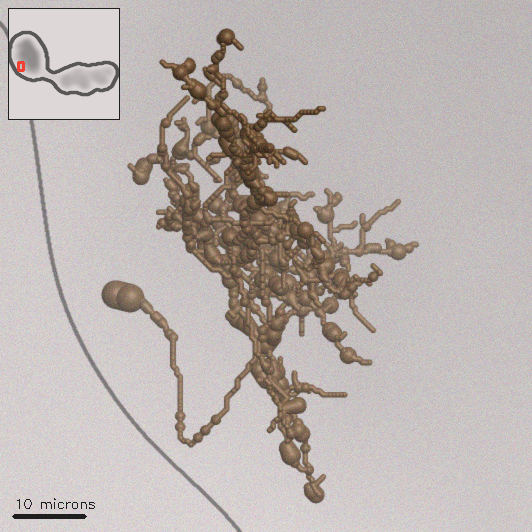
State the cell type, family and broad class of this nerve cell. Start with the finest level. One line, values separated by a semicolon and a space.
GNG238; hemilineage TRdm; central-brain intrinsic neuron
